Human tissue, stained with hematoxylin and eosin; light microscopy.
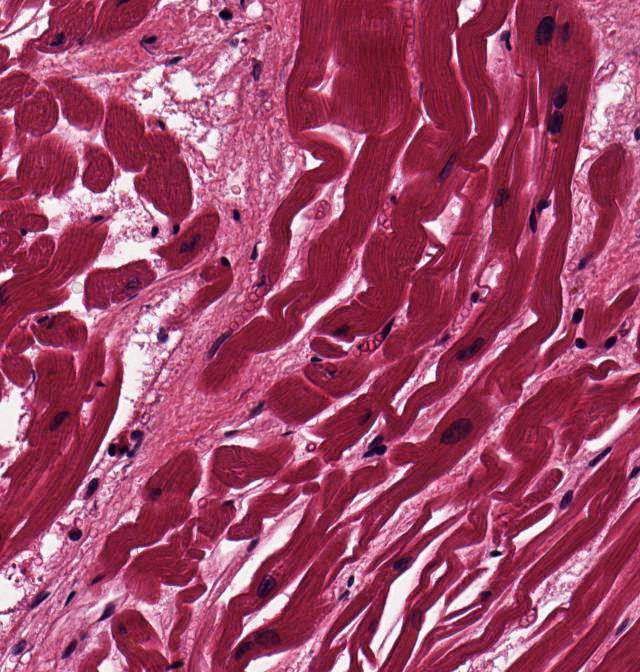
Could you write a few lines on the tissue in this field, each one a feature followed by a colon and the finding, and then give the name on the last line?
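Left side: fibres cut across, so rounded and oval profiles
Lengthwise fibres: branch and rejoin one another
Nuclei: central in the fibres, oval, stretched along the fibre axis
Tissue: left ventricle of the heart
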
